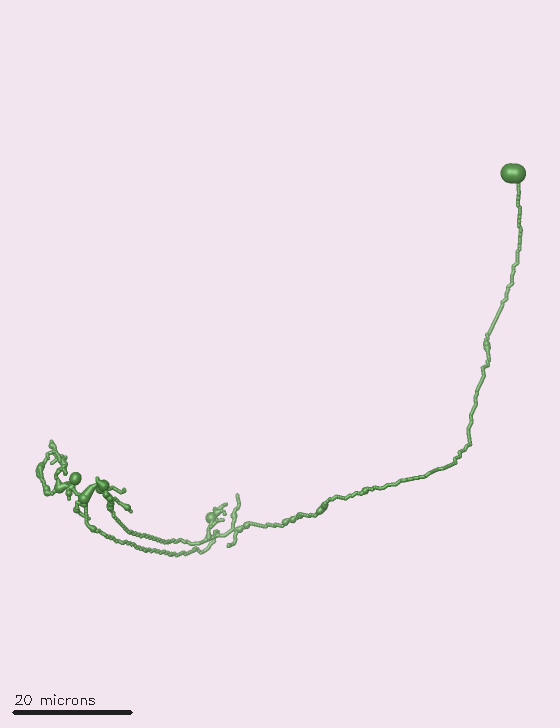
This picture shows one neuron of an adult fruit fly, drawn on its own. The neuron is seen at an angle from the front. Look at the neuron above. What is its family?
class CX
